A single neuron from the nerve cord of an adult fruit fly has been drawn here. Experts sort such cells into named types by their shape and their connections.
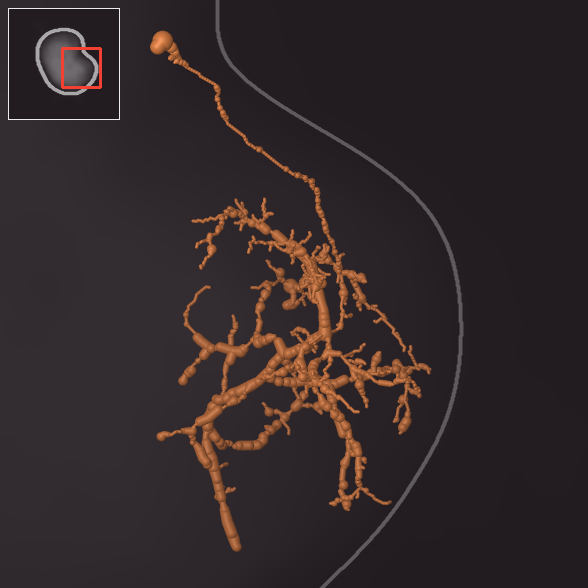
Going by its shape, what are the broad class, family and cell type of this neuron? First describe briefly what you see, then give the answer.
Dozens of branch ends can be seen. As drawn here it is taller than it is wide. This is a nerve-cord intrinsic neuron. The family is hemilineage 13B. Its cell type is IN13B032.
